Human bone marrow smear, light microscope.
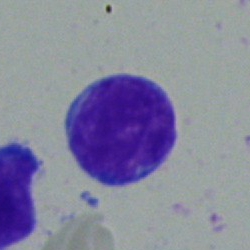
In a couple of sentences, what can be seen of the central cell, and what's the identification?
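Outline round and smooth. Thin rim of cytoplasm, mainly along the left edge. Chromatin dark purple, a few paler streaks. No granules. Blast.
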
